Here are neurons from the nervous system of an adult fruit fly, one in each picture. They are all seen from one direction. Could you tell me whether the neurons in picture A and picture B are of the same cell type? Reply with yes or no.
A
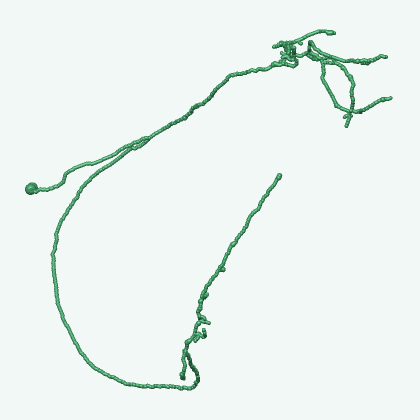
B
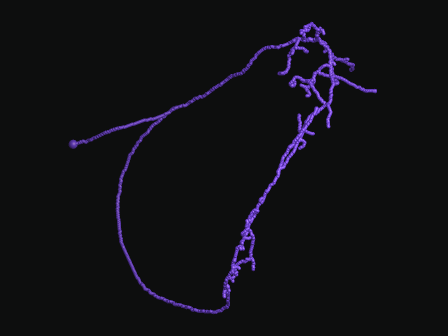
yes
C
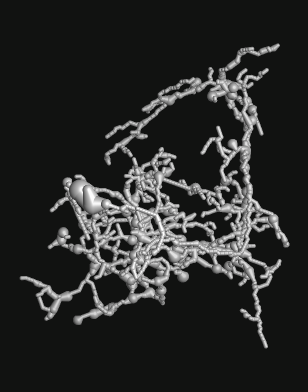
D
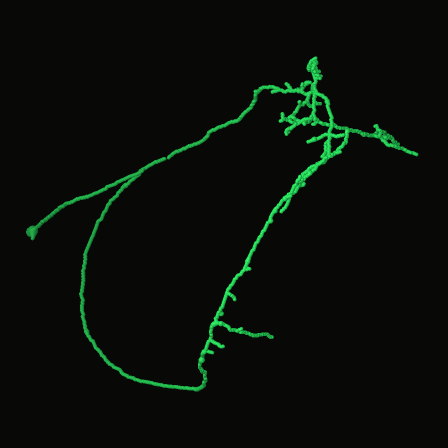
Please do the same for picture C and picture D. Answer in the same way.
no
